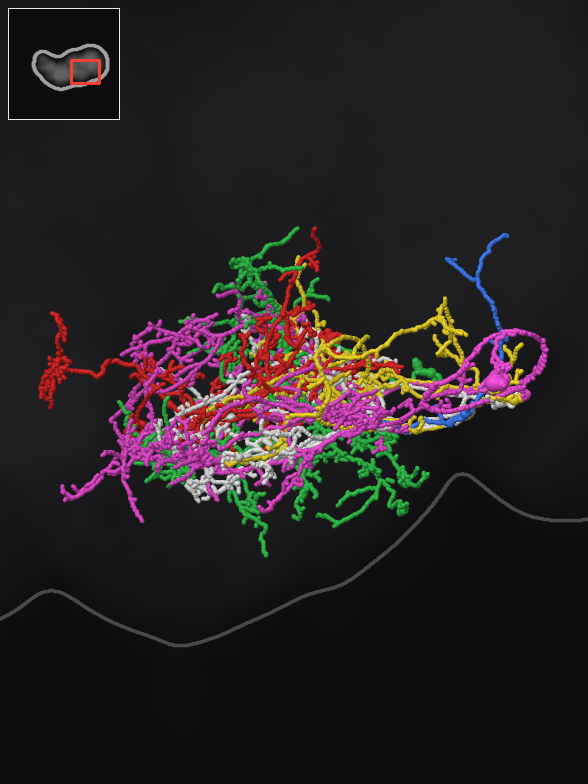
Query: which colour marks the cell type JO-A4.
blue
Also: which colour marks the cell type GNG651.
magenta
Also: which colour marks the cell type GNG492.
white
